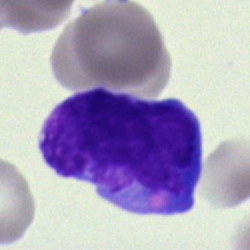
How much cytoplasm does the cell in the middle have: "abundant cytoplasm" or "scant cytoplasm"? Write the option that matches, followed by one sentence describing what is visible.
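Scant cytoplasm. The nucleus fills most of the cell.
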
